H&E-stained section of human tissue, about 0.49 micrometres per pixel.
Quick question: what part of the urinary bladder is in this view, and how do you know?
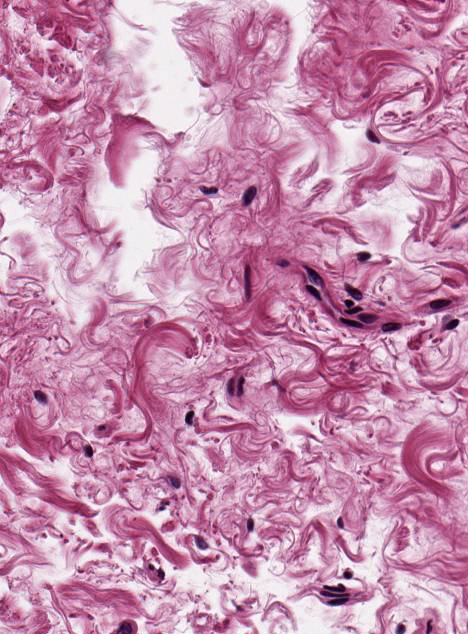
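That's loose connective tissue. Its pink, eosin-stained collagen fibres are wavy and curled, running in haphazard directions.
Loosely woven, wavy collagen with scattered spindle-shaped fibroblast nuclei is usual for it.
The nuclei here are sparse, scattered widely between the fibres, and small, dark and elongated.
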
